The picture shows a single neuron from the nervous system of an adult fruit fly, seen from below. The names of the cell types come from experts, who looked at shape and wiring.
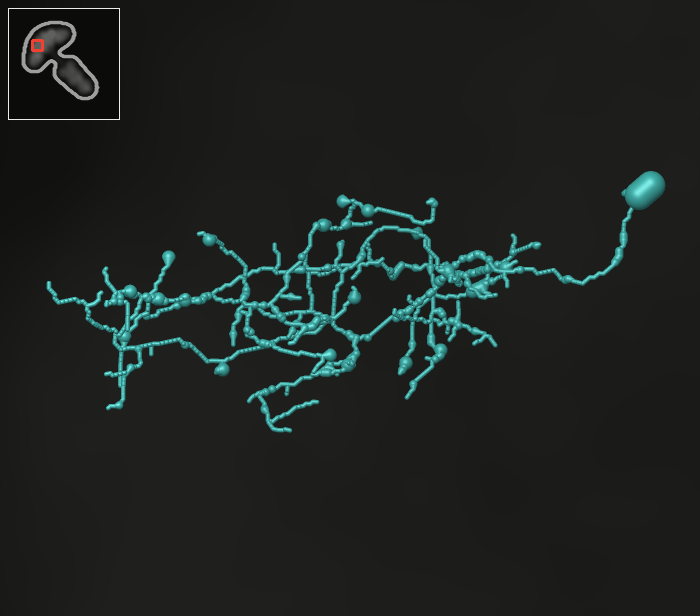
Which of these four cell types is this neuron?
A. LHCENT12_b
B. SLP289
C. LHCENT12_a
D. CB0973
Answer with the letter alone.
D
